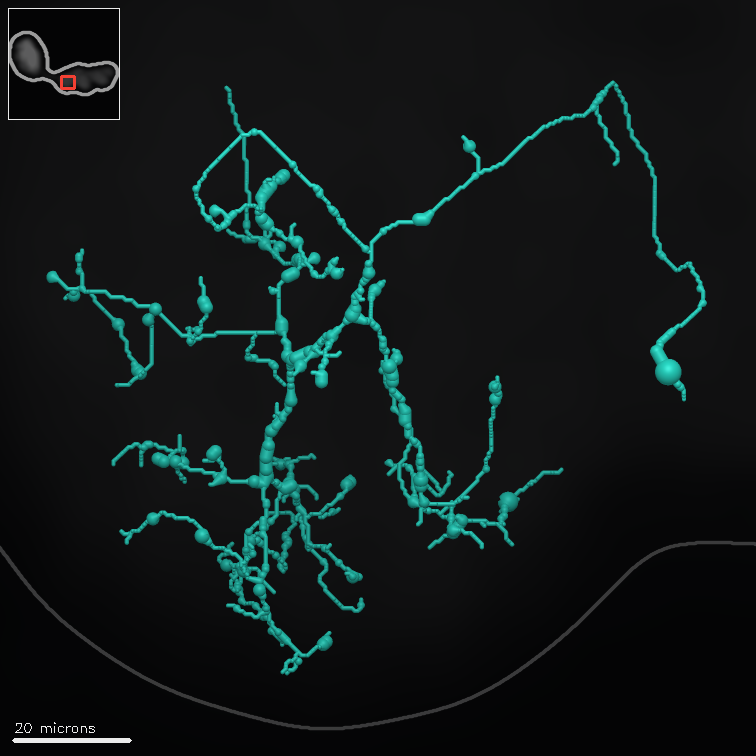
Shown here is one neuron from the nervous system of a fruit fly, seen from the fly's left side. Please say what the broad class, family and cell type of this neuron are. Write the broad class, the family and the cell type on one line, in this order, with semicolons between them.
nerve-cord intrinsic neuron; hemilineage 03A; IN03A062_e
